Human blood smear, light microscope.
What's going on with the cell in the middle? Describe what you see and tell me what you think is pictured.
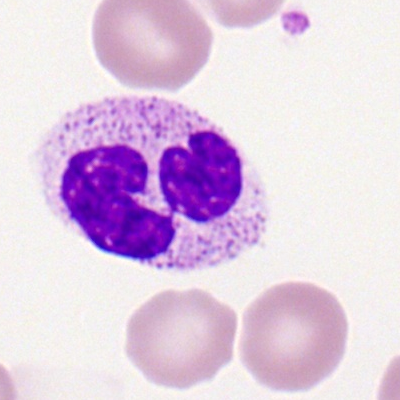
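Look first at the nucleus: it is split into two large lobes, with a narrow pale gap running between them. Notice that the left lobe curves like a letter C, its opening facing the right lobe. The chromatin is dark purple and coarsely clumped, and fine, small lilac-purple granules fill the cytoplasm. Putting that together, you are looking at a segmented neutrophil.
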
